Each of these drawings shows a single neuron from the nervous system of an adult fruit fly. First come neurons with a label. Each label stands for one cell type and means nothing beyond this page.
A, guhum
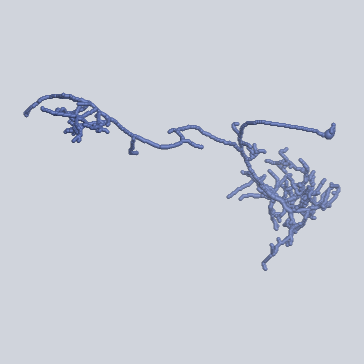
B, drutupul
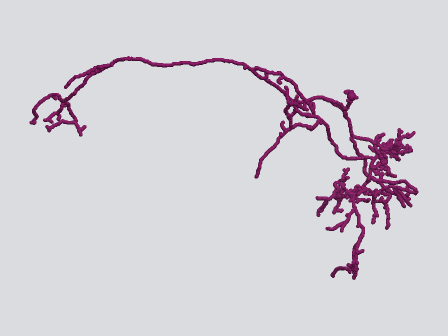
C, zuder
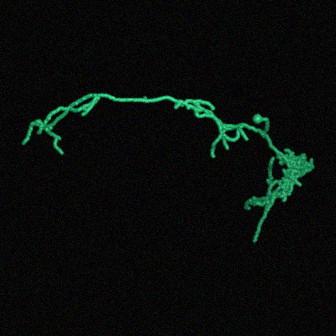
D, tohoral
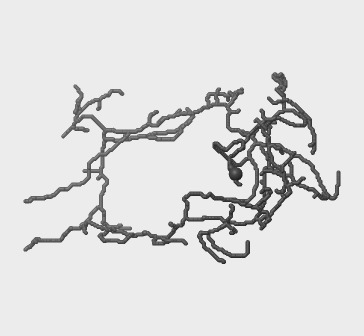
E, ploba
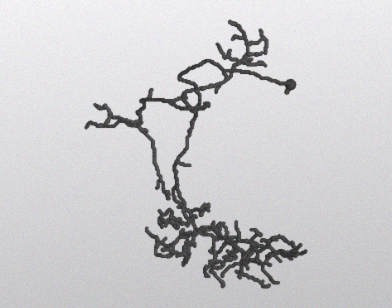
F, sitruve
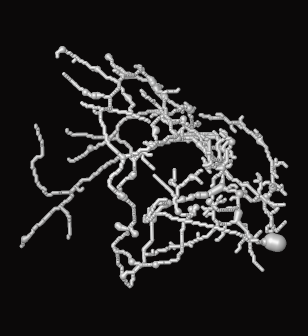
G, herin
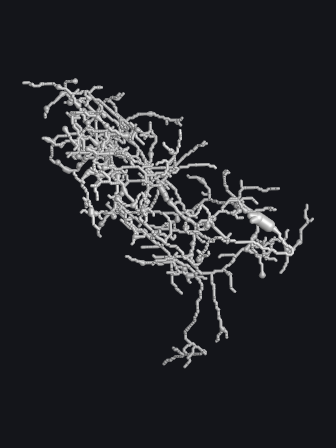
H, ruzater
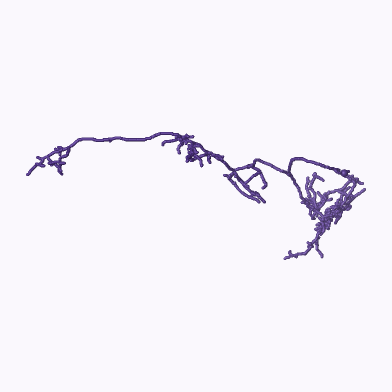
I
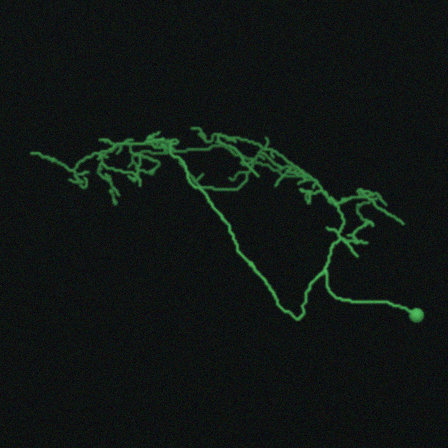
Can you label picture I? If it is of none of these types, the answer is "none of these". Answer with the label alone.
none of these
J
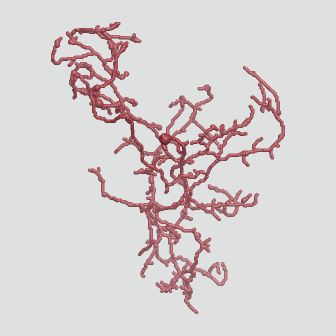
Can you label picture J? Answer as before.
none of these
